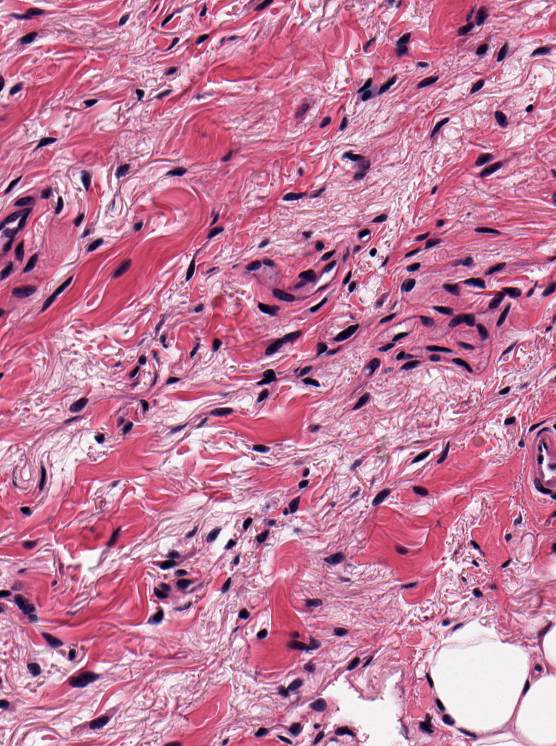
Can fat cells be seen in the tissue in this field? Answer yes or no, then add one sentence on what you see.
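Yes. A few fat cells with large empty vacuoles lie at the bottom right corner.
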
